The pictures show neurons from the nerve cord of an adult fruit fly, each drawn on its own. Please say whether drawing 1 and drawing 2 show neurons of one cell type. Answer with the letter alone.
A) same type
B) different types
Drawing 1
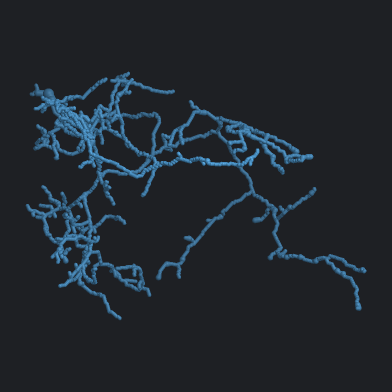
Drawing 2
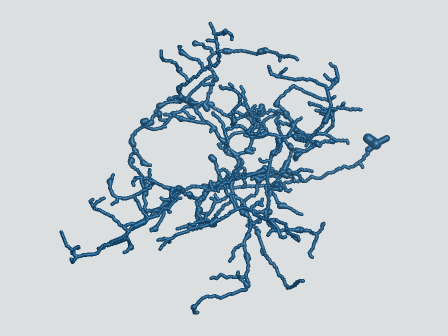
B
